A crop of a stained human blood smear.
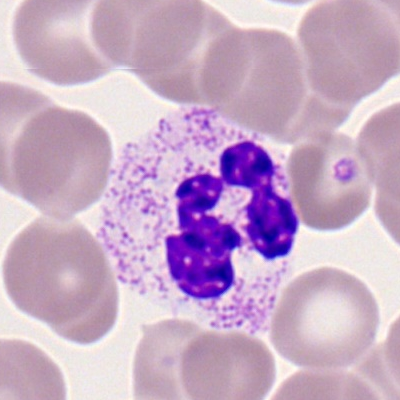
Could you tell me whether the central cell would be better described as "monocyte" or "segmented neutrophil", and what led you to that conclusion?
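It is a segmented neutrophil. Its cytoplasm is plentiful and pale.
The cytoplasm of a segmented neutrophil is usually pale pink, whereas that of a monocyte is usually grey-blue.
Fine pink-violet granules are scattered through the cytoplasm. The outline is roughly round, and the chromatin is dense and dark purple.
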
